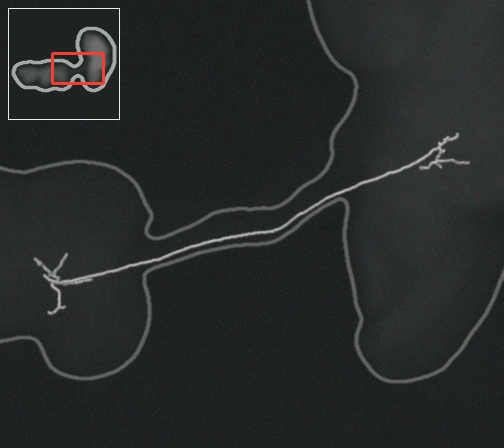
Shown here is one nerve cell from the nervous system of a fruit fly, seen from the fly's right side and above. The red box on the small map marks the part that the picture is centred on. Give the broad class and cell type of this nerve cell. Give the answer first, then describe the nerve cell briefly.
It is a sensory neuron ascending to the brain. The cell type is SAxx02. The drawing shows no cell body. As drawn here it is wider than it is tall.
